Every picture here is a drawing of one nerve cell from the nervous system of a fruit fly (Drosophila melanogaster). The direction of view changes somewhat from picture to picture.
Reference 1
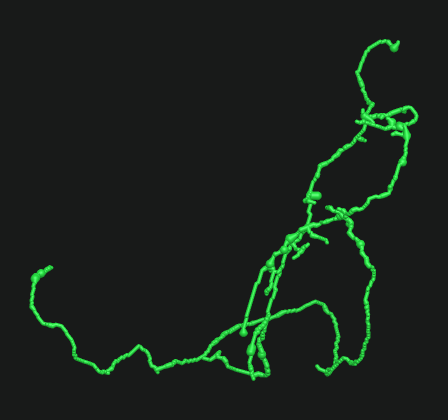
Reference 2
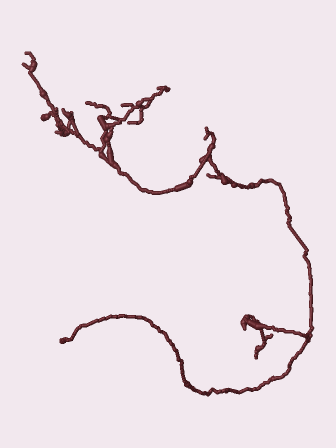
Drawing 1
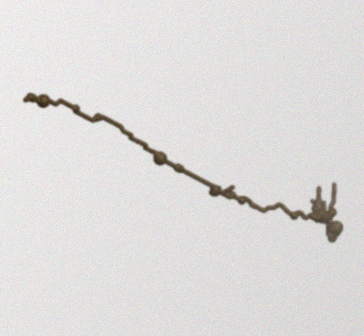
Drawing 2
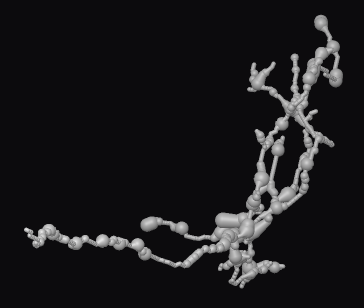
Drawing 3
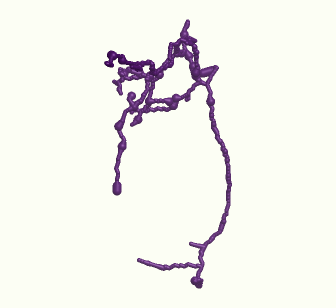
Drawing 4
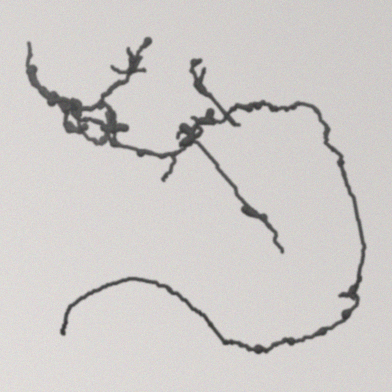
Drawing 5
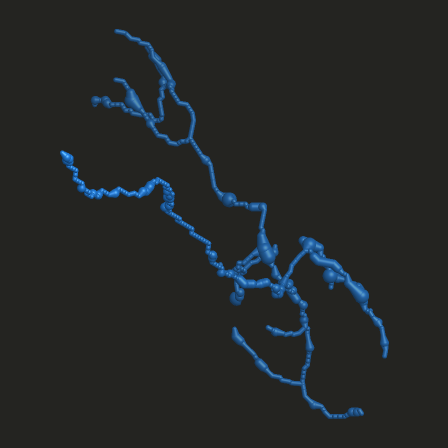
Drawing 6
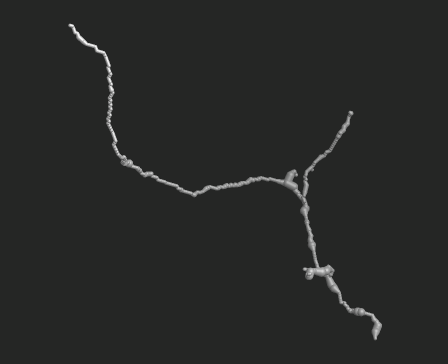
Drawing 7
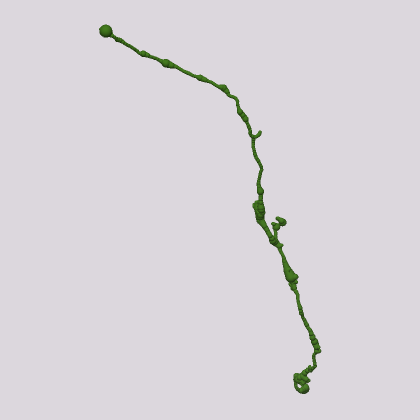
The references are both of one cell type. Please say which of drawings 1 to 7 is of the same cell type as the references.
4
